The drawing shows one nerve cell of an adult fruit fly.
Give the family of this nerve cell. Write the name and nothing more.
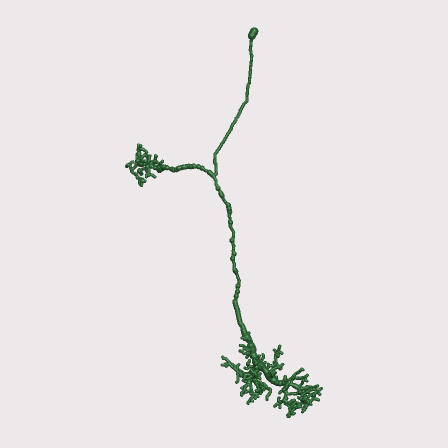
hemilineage VPNd1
